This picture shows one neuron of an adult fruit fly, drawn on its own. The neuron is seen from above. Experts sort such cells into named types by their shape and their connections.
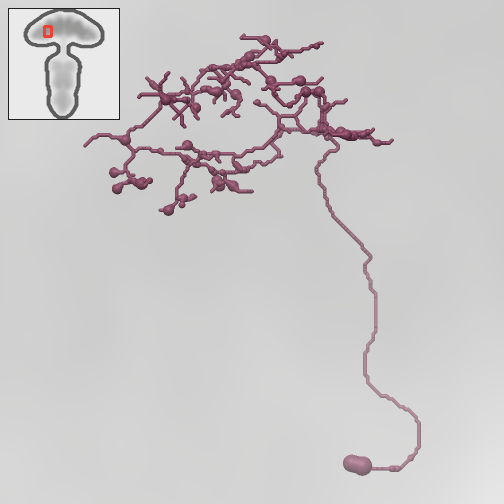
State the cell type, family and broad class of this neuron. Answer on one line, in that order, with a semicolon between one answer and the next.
LHPV2b1; hemilineage VPNp&v1_posterior; central-brain intrinsic neuron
